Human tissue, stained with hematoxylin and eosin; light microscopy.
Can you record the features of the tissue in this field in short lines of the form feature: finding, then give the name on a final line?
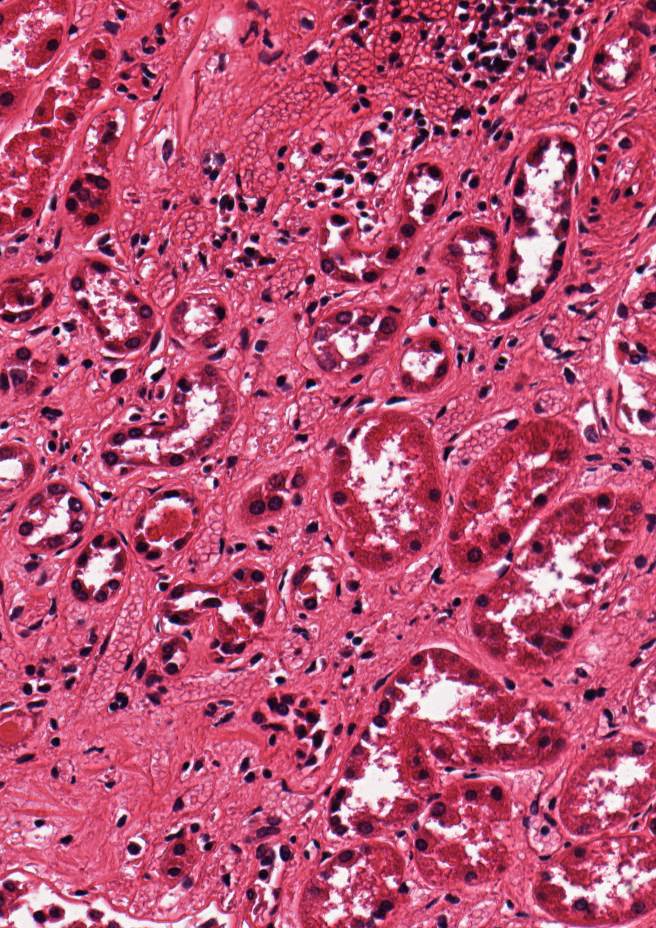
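Tubule lining: single cell layer, abundant granular eosinophilic cytoplasm
Nuclei: round, dark, one per cell
Tubule lumina: irregular, white spaces with pink fragments
Top edge: dense cluster of small dark round nuclei, right of centre
Tissue: renal cortex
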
